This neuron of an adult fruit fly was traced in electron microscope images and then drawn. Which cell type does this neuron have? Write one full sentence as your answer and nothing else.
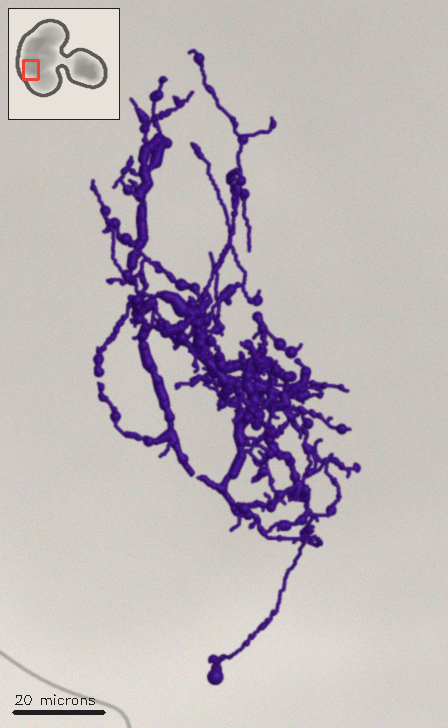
This neuron is recognized as the cell type LHAV3p1.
